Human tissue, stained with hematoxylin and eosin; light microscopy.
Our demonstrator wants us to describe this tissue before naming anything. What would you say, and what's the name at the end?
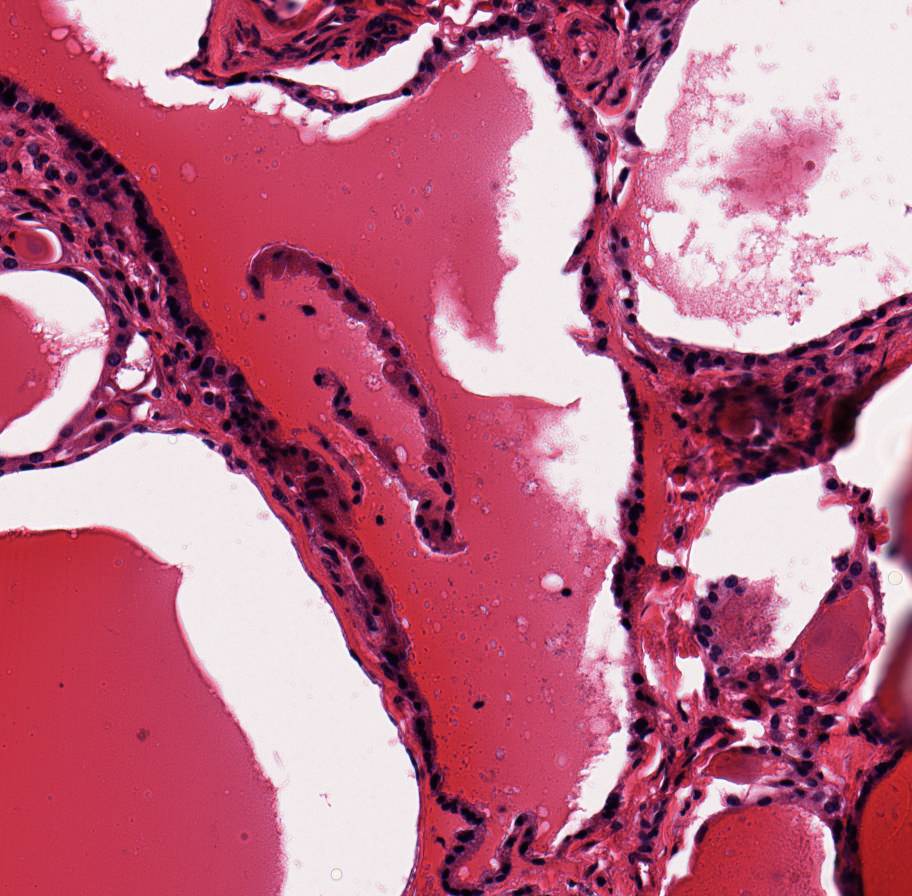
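Large, dilated spaces parted by thin septa fill most of the field. One layer of flattened to low cuboidal cells with dark nuclei lines them. Centrally, a slender, elongated fold of lining cells projects into the pink contents. Lower right, smaller rounded spaces hold dense pink material. So: thyroid.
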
